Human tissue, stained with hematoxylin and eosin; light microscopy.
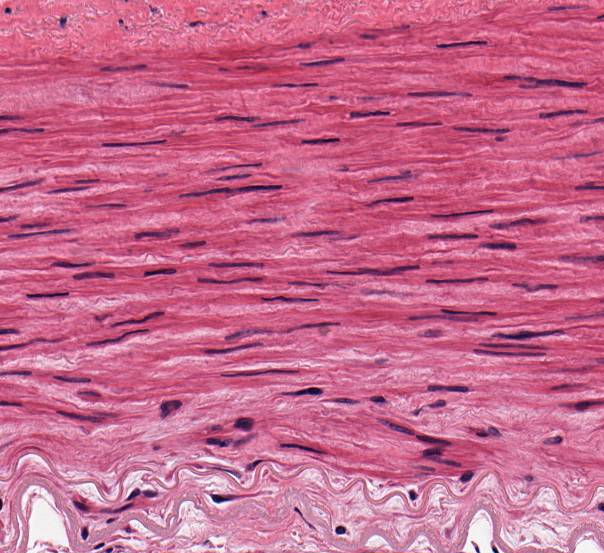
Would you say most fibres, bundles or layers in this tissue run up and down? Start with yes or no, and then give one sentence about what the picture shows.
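No. Most of the field is a broad band of tightly packed pink fibres that run roughly horizontally across the picture in parallel.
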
